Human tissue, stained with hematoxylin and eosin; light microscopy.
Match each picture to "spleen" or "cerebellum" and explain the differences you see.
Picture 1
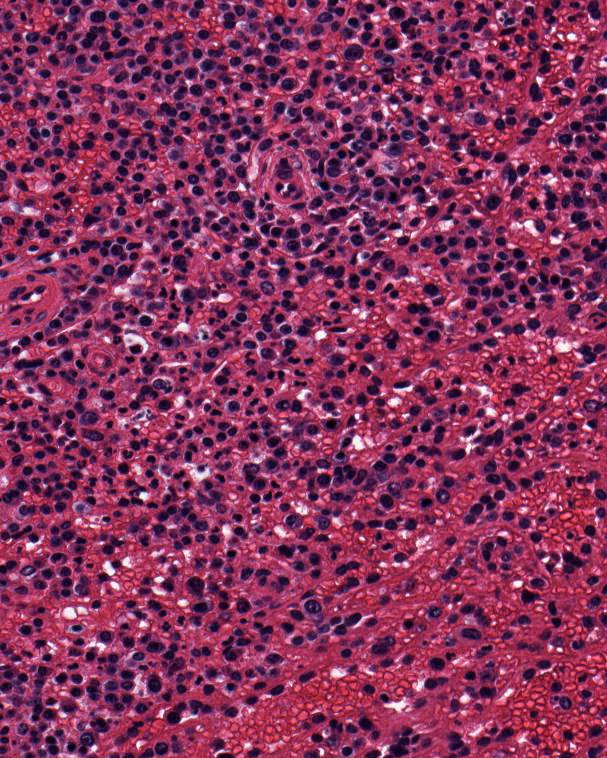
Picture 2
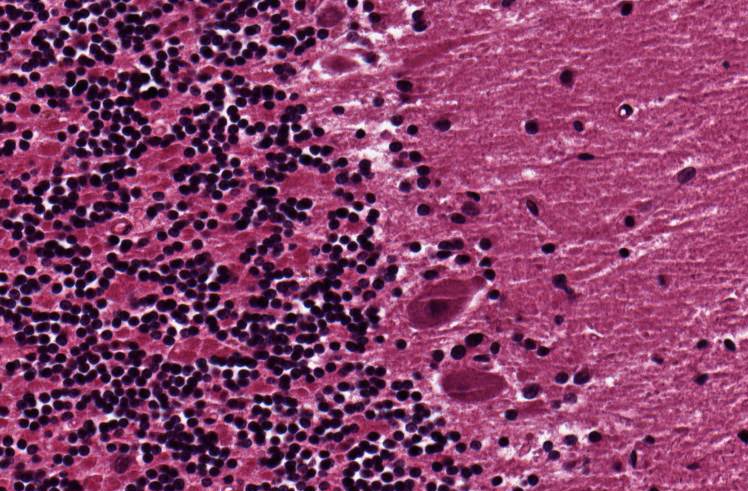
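So the first picture is spleen, and the second is cerebellum. Picture 1 is a dense, solid sheet of cells without glands, tubules or epithelial lining. Red blood cells are packed in large numbers among the nucleated cells, most heavily toward the right and lower right. There are two vessels too: one with a thick pink wall, cut in cross-section in the upper centre, and another thick-walled one at the left edge in the upper part. Picture 2 splits in two: the left half is crowded with small, round, deeply stained nuclei with hardly any cytoplasm, and small pink cell-free patches lie between them, while the right half is a pale, finely fibrillary pink zone with few nuclei, scattered singly.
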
